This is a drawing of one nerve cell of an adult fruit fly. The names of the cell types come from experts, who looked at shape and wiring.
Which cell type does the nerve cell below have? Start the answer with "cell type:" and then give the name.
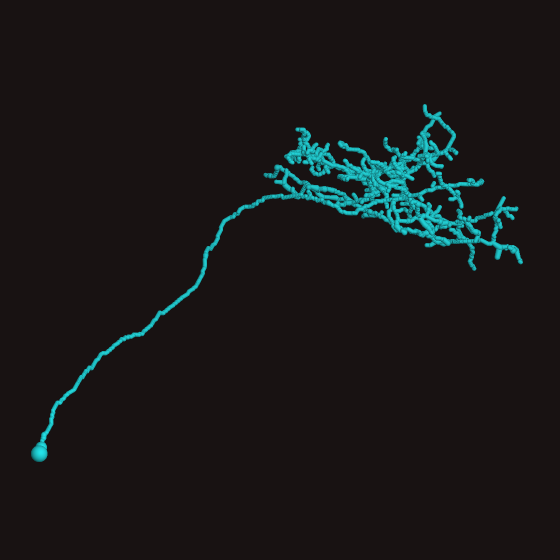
cell type: VES051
